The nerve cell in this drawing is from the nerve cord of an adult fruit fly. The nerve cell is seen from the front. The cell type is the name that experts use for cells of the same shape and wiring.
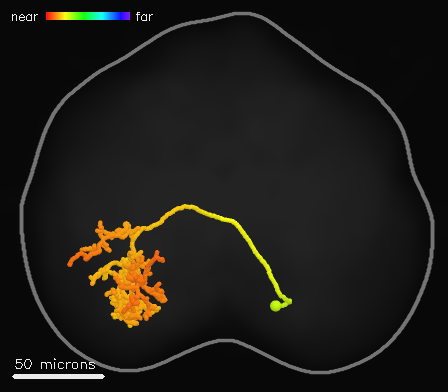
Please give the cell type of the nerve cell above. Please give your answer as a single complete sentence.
As a matter of cell type, the nerve cell is IN12B049.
